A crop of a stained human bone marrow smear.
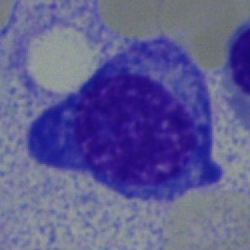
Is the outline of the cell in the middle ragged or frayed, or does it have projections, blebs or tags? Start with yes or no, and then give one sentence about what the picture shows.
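Yes. The cell outline is irregular, with blunt bulges of cytoplasm.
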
